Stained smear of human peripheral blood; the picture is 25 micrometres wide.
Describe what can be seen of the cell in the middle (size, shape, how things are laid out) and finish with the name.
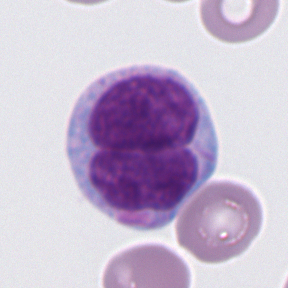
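The cell measures about 14 micrometres across, and its nucleus about 12 by 10 micrometres. A horizontal cleft divides the nucleus into an upper and a lower lobe. Pale blue cytoplasm forms a rim that is widest on the left side of the cell. Below the nucleus, the cytoplasm holds a small pinkish-purple patch. This is an atypical promyelocyte.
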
